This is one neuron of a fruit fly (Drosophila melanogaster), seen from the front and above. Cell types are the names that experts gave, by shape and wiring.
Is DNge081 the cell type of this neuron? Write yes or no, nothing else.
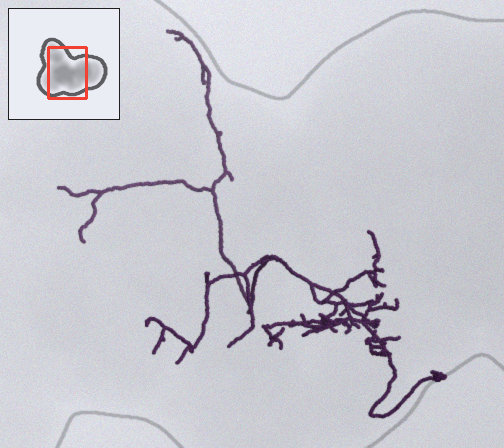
no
